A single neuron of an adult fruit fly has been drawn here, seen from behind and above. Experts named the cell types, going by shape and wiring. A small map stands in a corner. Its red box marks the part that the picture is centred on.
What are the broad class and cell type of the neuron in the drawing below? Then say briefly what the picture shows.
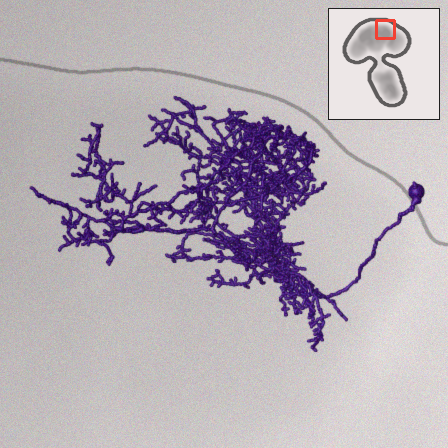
Its broad class is central-brain intrinsic neuron. It is of cell type SLP060. It lies in the brain. The cell body can be seen on the right of the picture.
